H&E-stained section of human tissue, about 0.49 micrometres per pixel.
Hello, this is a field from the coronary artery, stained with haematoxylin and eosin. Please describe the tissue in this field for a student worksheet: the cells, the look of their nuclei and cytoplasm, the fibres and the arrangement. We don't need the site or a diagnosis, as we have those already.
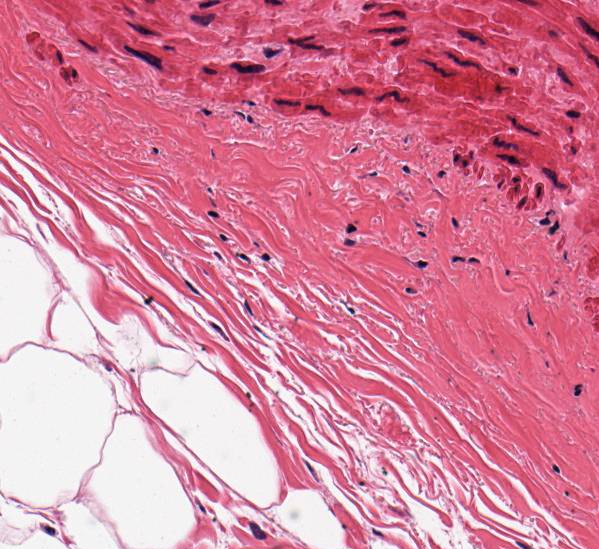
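Starting at the top: a band of deeper red-staining tissue with elongated dark nuclei crosses the field. Its nuclei are more crowded than those in the collagenous tissue beneath it. In that collagenous tissue, the nuclei are sparse, small, dark and spindle-shaped. Last, lower left corner: fat cells with large empty clear spaces and thin pink walls.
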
